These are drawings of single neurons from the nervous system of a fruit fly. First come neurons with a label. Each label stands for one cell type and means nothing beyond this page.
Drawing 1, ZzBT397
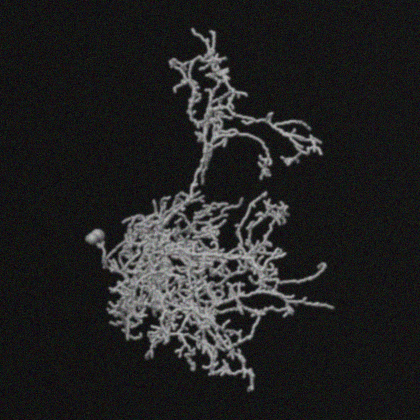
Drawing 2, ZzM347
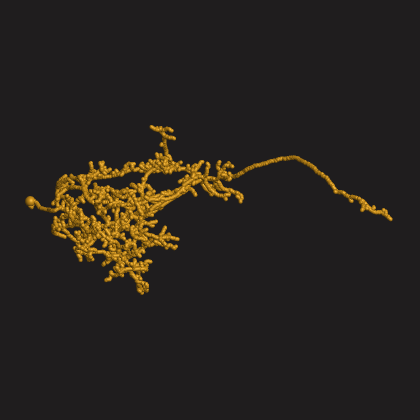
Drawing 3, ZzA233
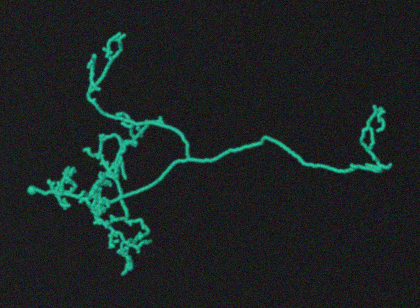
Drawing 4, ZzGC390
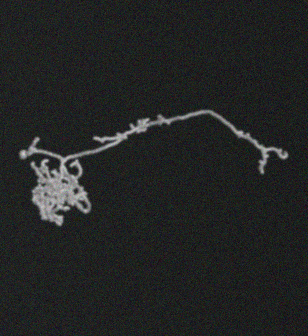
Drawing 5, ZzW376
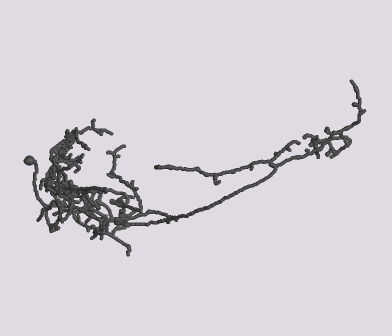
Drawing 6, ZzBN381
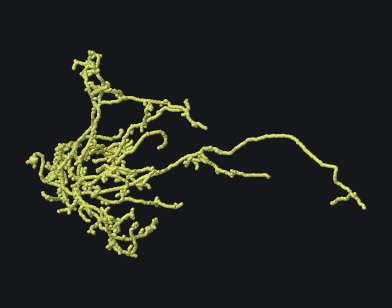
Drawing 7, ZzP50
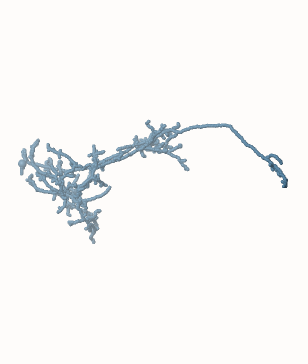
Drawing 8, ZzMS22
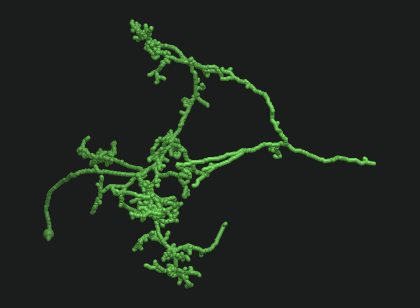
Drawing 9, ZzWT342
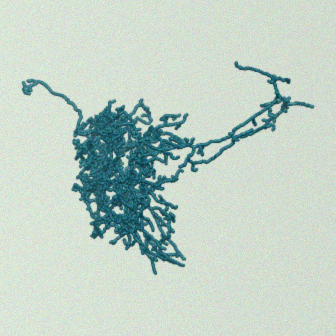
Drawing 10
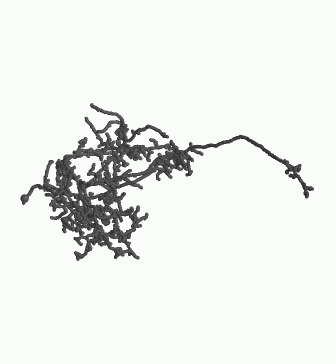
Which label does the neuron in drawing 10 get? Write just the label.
ZzM347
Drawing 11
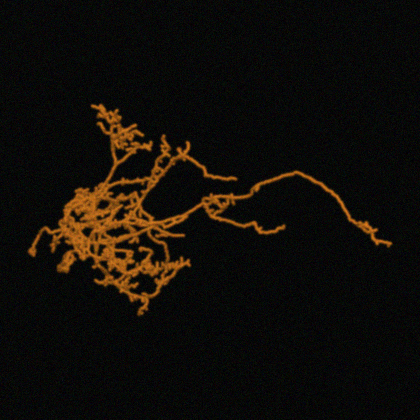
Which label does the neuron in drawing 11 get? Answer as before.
ZzBN381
